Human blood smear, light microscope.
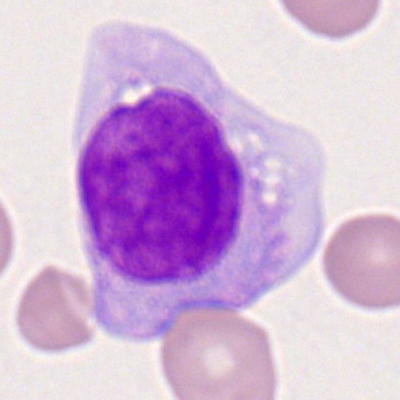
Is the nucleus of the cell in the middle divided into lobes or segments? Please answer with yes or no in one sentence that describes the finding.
No, this cell has an undivided nucleus that is compact and round, oval or kidney-shaped.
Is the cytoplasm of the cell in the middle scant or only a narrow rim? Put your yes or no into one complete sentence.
No, the cytoplasm of this cell is abundant.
